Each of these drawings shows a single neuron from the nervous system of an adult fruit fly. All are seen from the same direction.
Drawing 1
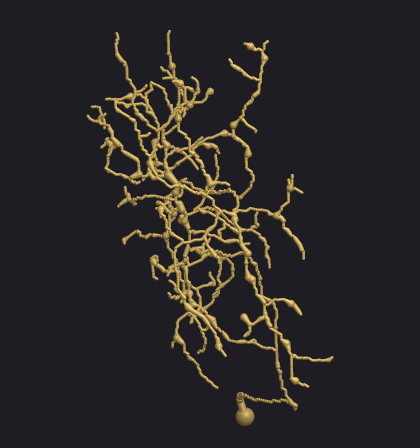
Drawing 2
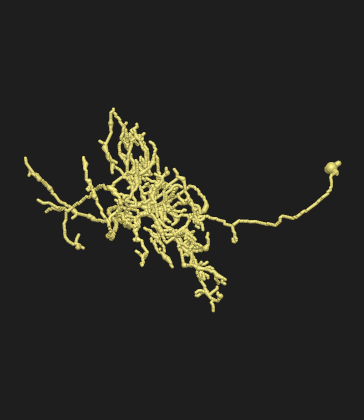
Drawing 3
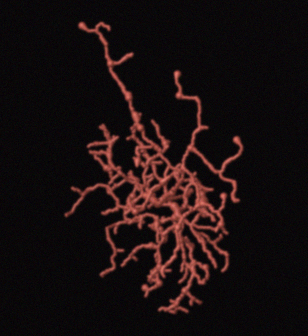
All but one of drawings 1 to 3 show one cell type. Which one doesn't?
2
